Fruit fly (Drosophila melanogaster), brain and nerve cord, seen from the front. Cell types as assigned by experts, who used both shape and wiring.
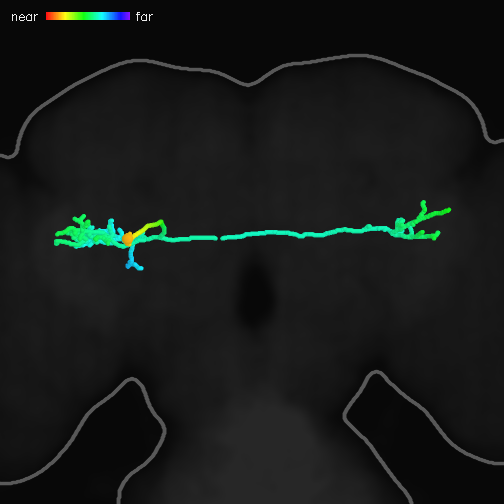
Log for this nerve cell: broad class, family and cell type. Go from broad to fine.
central-brain intrinsic neuron; hemilineage VLPa2; CB0743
